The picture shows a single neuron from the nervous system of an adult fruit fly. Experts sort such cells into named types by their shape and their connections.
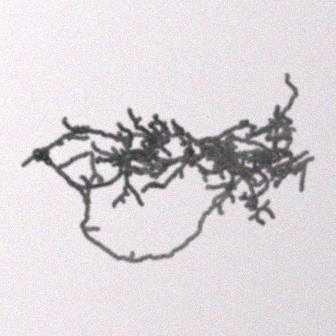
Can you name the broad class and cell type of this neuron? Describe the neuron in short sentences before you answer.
The cell body can be seen on the left of the picture. The picture shows dozens of branch ends. This is a central-brain intrinsic neuron. Its cell type is GNG252.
